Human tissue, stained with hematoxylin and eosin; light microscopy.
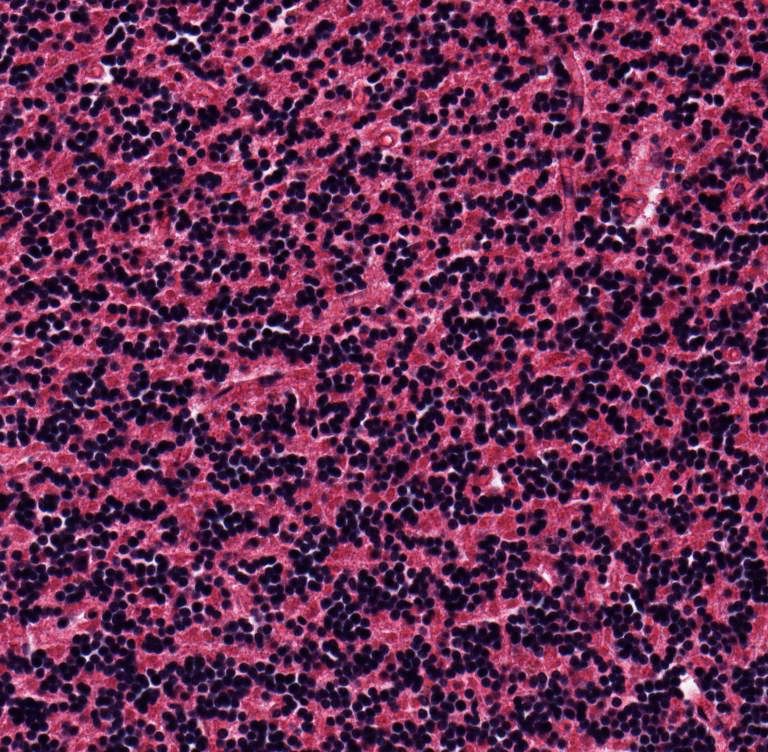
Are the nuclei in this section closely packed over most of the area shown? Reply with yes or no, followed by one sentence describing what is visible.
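Yes. Densely packed small round nuclei fill the whole field evenly, with no layering or separate units.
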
